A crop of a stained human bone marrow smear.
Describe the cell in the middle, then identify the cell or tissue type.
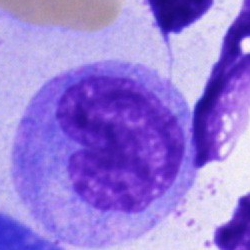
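Outline round, smooth. Nucleus bean-shaped, indented on the left side, placed off-centre toward the upper right. No distinct cytoplasmic vacuoles. Monocyte.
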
